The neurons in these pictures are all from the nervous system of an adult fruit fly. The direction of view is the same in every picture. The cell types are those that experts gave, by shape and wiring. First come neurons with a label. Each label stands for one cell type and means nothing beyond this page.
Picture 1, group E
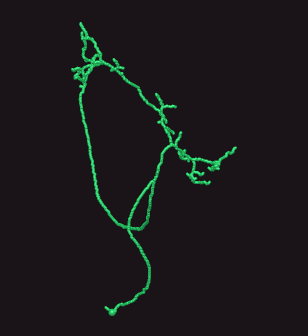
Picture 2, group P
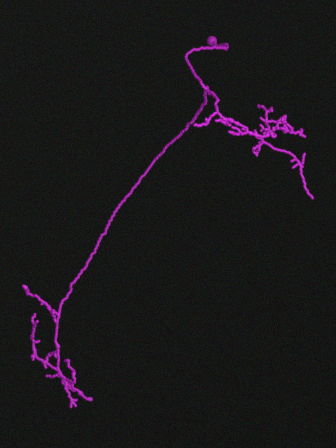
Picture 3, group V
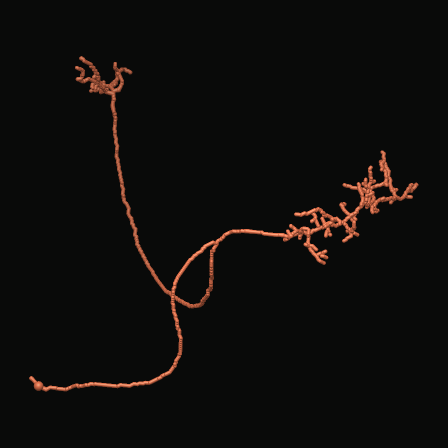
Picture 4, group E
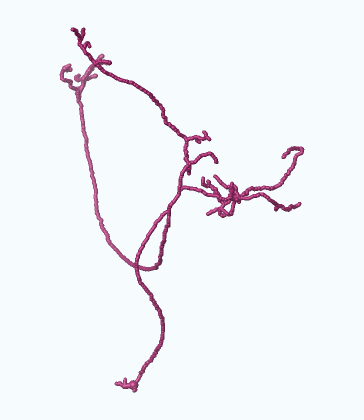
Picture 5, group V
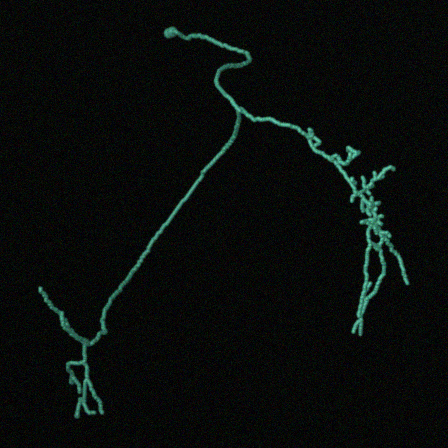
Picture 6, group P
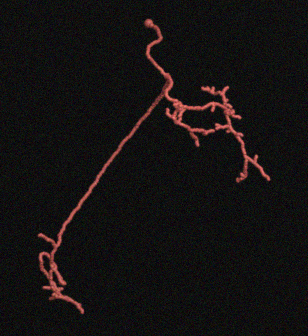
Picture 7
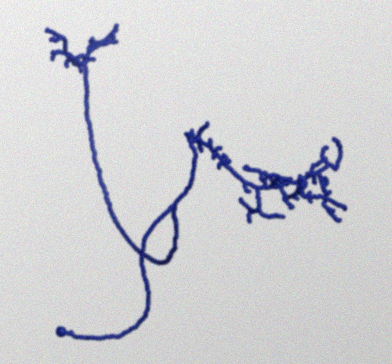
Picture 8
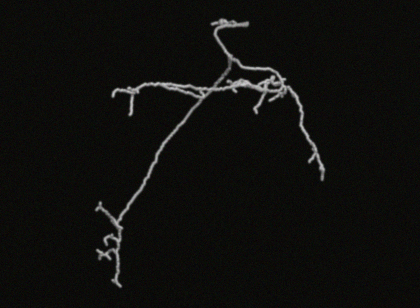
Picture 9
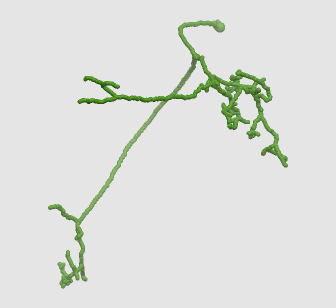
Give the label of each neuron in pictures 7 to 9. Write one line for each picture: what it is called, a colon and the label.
7: group V
8: group E
9: group E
